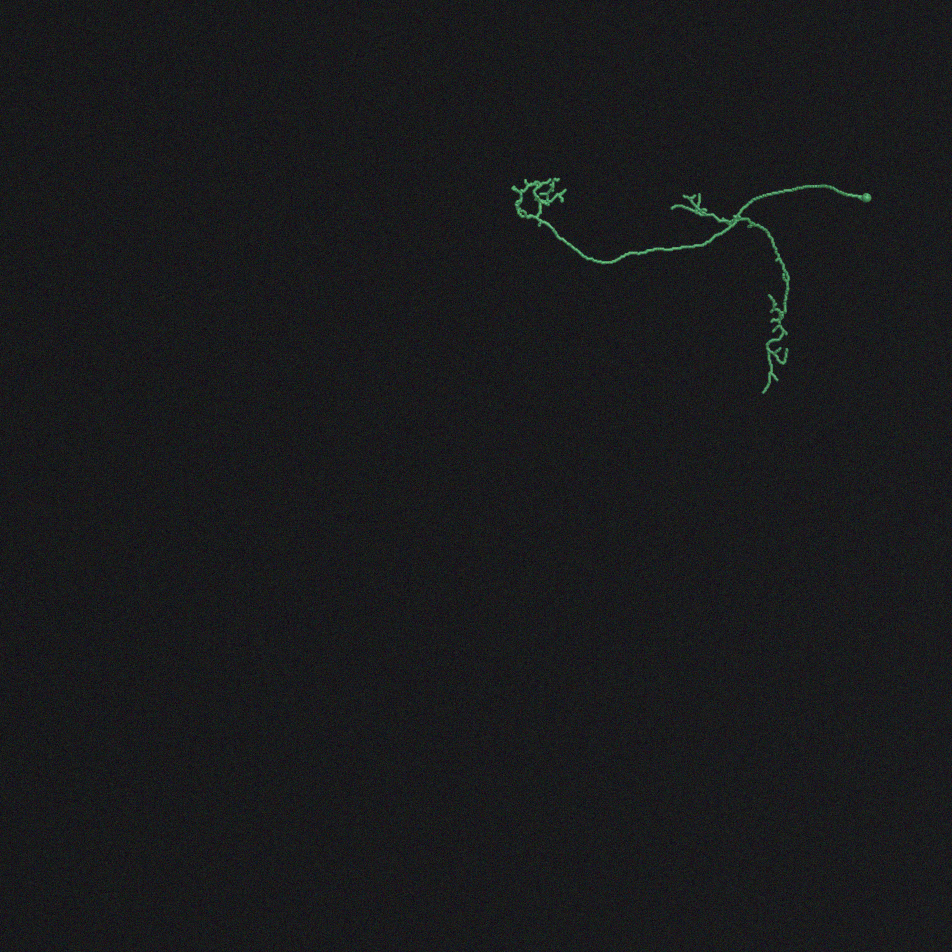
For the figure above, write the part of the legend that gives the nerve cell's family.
hemilineage SLPpl1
